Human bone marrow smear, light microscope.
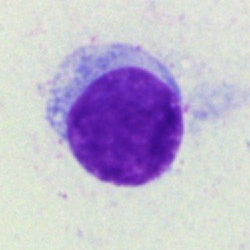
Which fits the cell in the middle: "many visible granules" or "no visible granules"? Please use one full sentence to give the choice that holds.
There are no visible granules in its cytoplasm.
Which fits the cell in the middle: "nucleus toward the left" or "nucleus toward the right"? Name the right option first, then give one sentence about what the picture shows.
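Nucleus toward the right. The nucleus sits off-centre toward the lower right, with most of the cytoplasm on the upper left.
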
